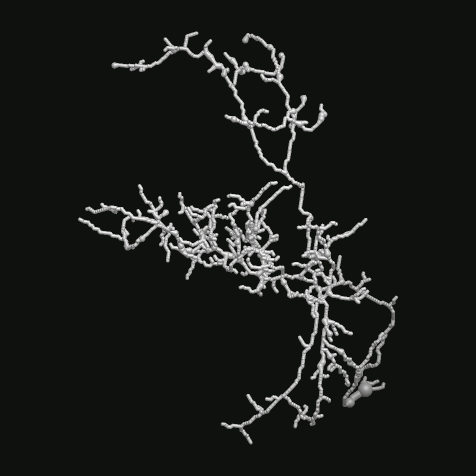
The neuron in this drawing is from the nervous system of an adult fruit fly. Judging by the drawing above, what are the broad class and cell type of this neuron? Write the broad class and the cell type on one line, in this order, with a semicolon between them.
nerve-cord intrinsic neuron; INXXX418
